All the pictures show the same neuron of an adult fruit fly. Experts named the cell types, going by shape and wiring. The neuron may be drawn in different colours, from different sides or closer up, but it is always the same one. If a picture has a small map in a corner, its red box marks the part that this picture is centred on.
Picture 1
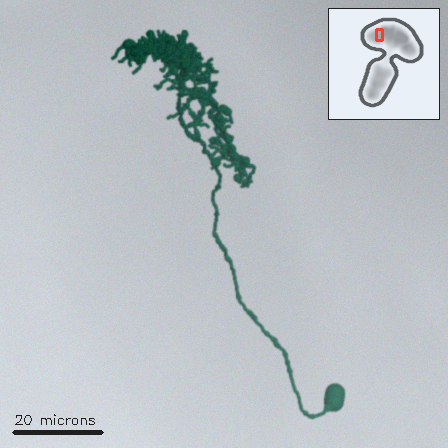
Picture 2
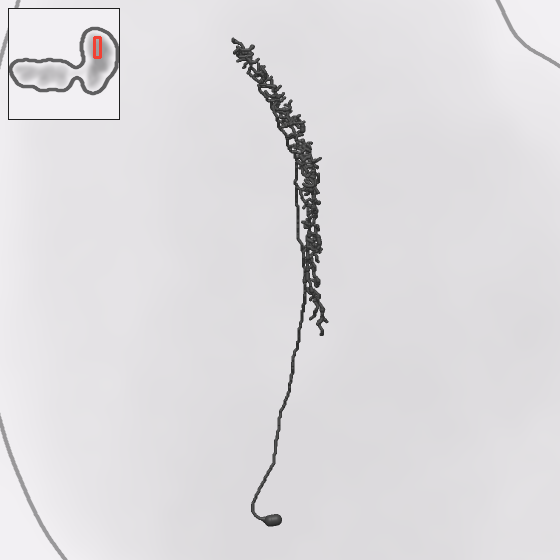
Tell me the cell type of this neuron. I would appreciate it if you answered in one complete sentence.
The cell type this neuron represents is Pm1.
